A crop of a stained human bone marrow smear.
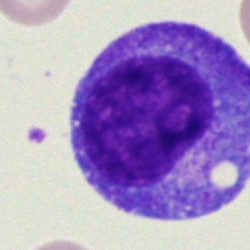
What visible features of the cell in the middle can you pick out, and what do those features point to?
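Here the nucleus sits off-centre, over toward the left side of the cell. Its chromatin stains deep purple in a finely mottled pattern. The rim of cytoplasm is widest on the right, and down in the lower right of it there's a single clear round vacuole. This is a promyelocyte.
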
